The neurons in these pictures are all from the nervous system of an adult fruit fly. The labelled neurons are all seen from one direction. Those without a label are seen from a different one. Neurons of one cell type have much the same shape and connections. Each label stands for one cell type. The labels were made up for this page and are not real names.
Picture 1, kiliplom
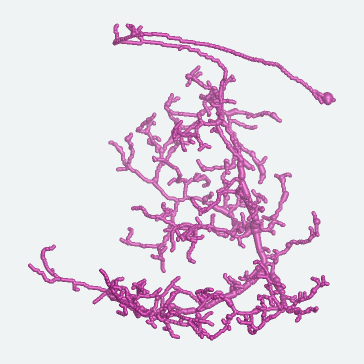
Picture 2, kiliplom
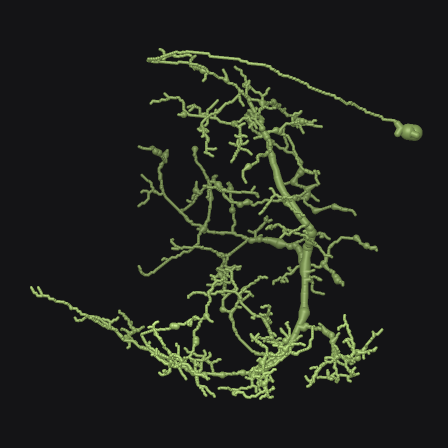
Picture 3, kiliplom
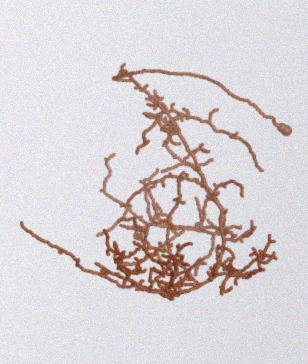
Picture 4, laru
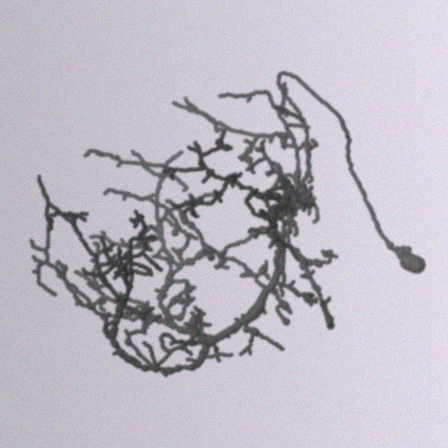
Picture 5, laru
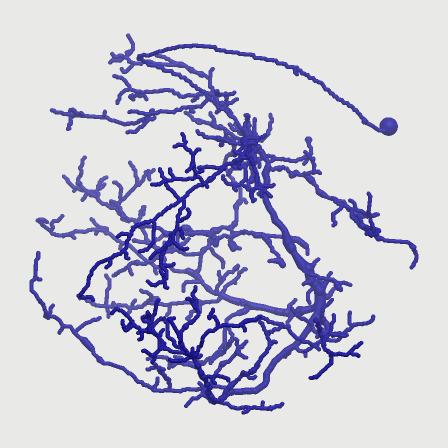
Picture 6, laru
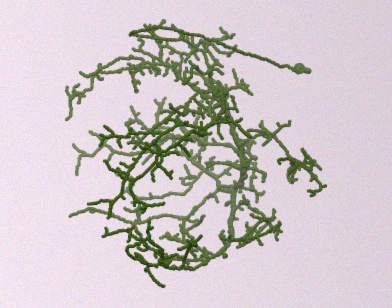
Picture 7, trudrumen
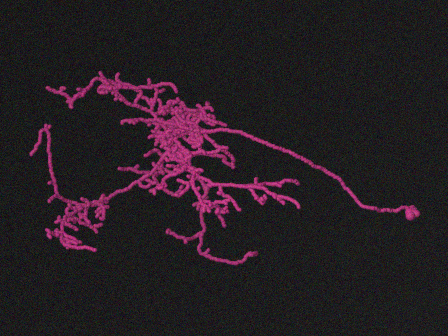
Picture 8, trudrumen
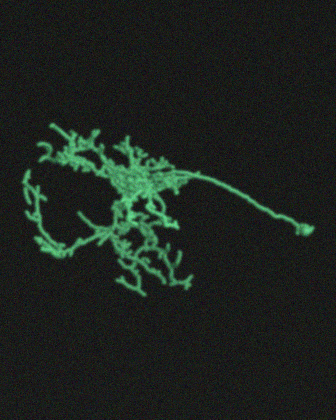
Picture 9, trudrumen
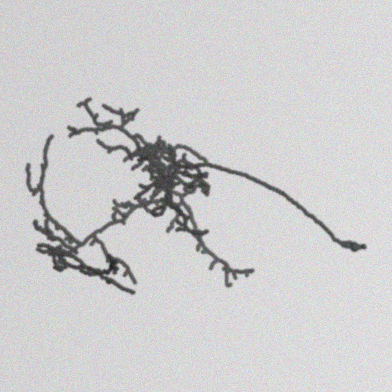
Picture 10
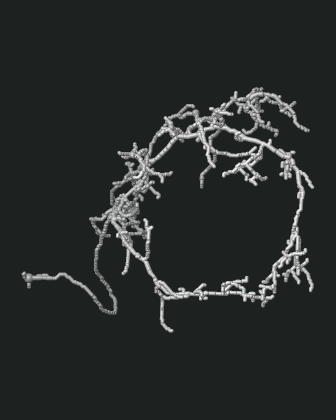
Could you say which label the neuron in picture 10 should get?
laru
